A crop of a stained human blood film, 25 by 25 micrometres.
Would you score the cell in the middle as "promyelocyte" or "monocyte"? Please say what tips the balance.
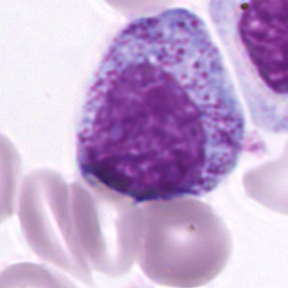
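This is a promyelocyte, not a monocyte. Its nucleus lies off-centre, toward the lower left of the cell. The cytoplasm forms a broad pale blue rim, widest at the upper right, and no vacuoles are seen in it.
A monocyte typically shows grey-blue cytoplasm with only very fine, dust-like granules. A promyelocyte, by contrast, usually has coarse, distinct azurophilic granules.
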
